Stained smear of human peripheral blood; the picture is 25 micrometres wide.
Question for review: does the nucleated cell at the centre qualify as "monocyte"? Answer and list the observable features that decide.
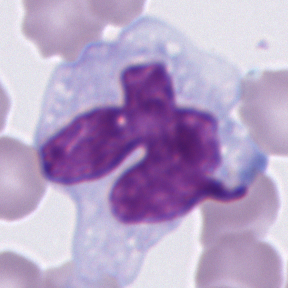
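Starting with the cytoplasm: it is pale greyish blue, which goes with monocyte and away from band neutrophil.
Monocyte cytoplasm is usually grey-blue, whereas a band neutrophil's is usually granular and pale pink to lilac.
Small clear vacuoles are scattered through it, and that again sides with monocyte.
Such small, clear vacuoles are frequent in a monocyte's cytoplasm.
There are no large coloured granules, and the nuclear lobes are joined by broad bands of nucleus rather than thin threads. The border is irregular and angular, with several blunt corners, and red cells touch it on both left and right. Weighing it all, monocyte fits and band neutrophil does not.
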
